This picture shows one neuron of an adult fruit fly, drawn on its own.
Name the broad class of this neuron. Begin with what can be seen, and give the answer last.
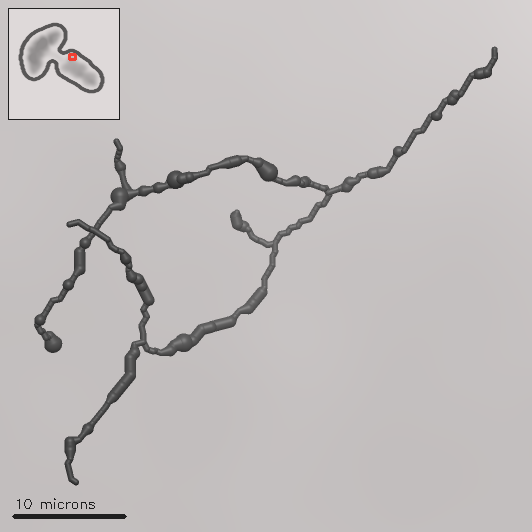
The drawing shows no cell body. From left to right in the picture it spans about 40 microns. It has a dozen or fewer branch ends. Its broad class is sensory neuron entering the nerve cord.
